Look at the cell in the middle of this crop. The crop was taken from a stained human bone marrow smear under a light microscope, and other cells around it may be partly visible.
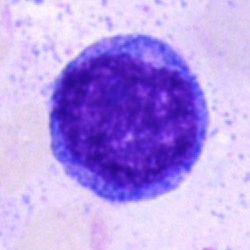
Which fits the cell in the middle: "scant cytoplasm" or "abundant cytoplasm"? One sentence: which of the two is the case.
Around its nucleus, the cell has no more than a narrow rim of cytoplasm.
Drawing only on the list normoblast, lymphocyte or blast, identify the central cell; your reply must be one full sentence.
The cell sitting right in the middle is a blast.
